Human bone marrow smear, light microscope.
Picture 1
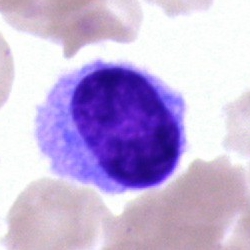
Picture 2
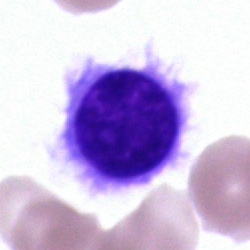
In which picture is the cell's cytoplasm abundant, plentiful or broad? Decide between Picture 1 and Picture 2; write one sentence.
In picture 1, the cell has abundant cytoplasm.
